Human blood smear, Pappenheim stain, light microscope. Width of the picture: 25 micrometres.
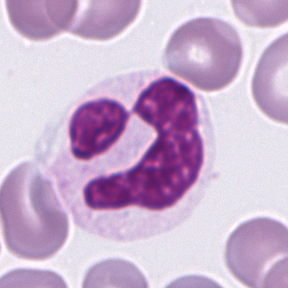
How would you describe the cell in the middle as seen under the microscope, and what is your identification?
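Two lobes make up the nucleus, connected by a thin strand. The larger lobe curves like a C opening toward the left. Pale lilac-pink cytoplasm forms a wide area around the nucleus. The cell itself is roughly round with a smooth edge. It is a segmented neutrophil.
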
